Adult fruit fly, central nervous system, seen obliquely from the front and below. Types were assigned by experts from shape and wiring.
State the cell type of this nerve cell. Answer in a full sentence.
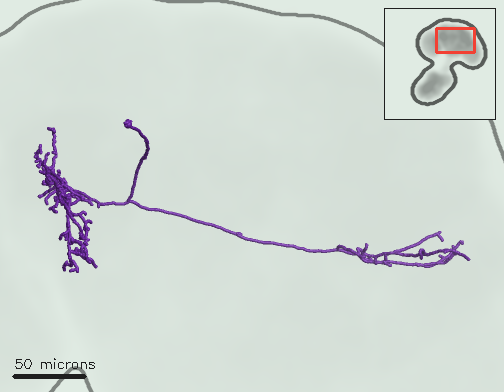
The cell type is PVLP033.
